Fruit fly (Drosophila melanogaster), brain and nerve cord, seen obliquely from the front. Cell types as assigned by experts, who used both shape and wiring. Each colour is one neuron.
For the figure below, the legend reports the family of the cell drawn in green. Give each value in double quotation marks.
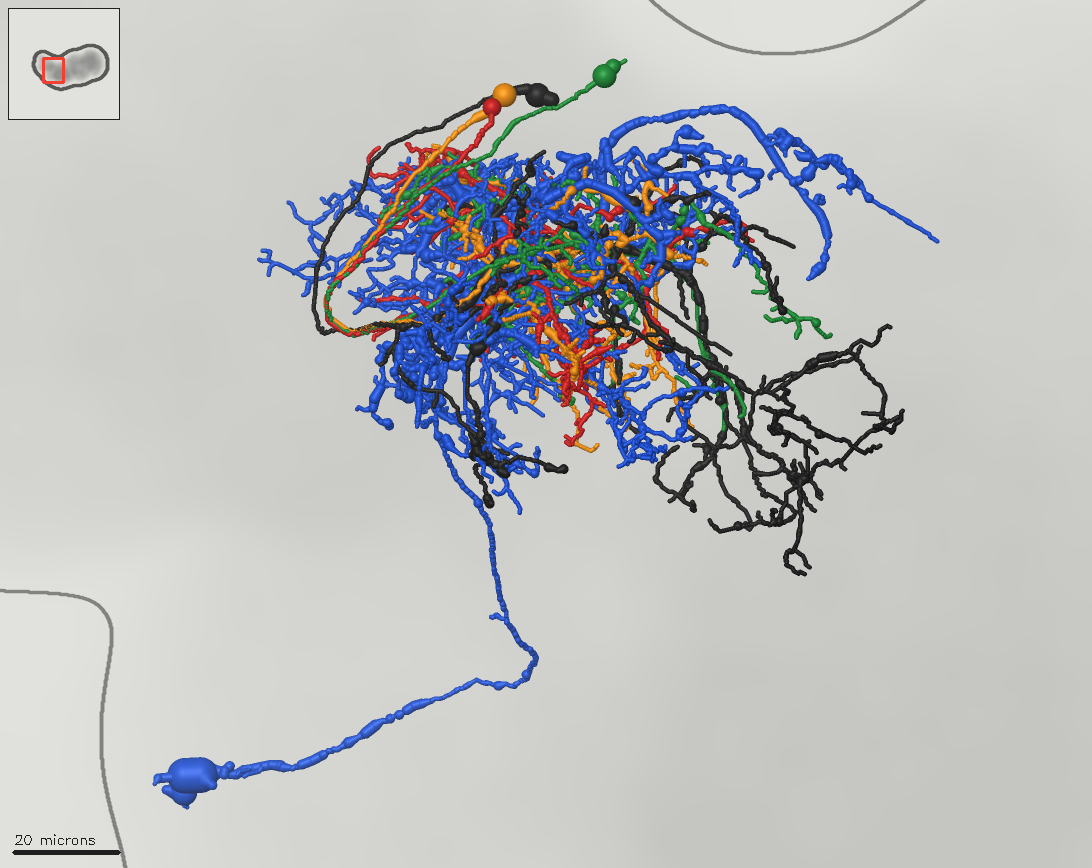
"hemilineage 11B"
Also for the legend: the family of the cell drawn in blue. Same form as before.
"hemilineage 06A"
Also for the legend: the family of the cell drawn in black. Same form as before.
"hemilineage 11B"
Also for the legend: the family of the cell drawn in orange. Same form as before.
"hemilineage 11B"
